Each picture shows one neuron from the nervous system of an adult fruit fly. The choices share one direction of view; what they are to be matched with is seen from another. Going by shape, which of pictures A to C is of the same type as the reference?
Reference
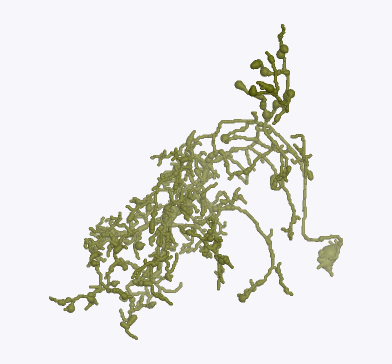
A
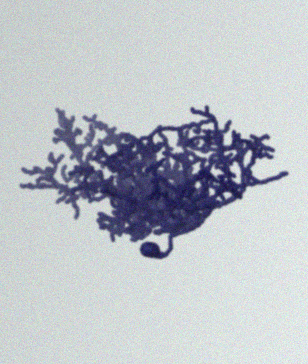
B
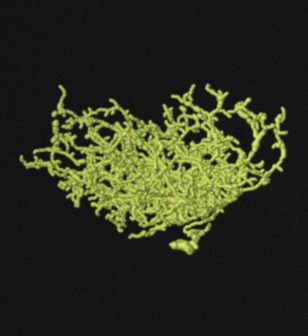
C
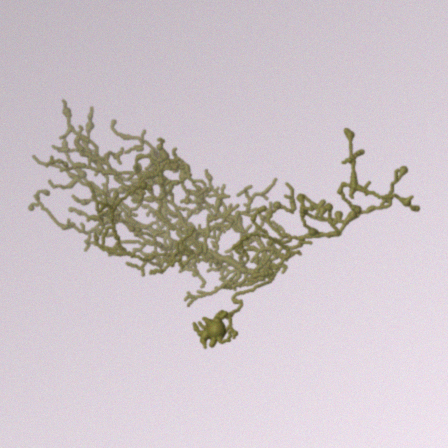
C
